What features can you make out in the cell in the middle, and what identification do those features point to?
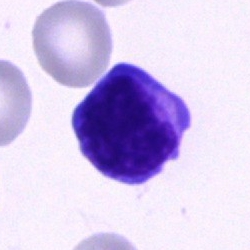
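The outline is angular, with several fairly straight edges instead of a smooth round curve. Small irregular bulges mark the edge, most clearly at the right and lower margins. Scant cytoplasm leaves the nucleus filling almost the whole cell, its chromatin deep purple and mottled with darker clumps and paler patches. This is a blast.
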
